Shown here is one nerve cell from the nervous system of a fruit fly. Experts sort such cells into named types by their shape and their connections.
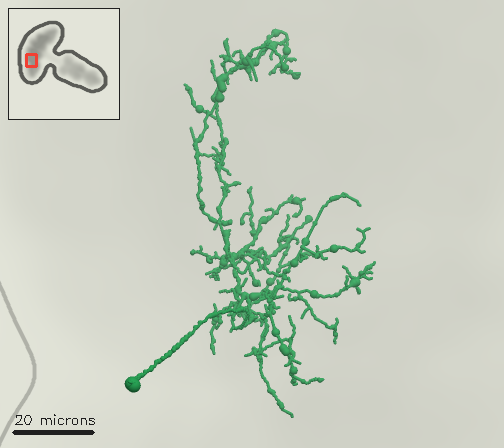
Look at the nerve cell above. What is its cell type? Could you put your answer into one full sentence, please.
This neuron carries the cell type designation CB2133.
